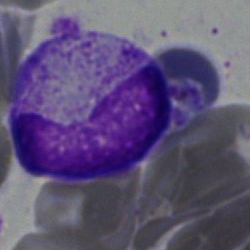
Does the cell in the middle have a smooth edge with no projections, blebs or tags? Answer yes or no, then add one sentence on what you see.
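No. A small rounded bleb projects from the top edge of the cell, left of centre.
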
